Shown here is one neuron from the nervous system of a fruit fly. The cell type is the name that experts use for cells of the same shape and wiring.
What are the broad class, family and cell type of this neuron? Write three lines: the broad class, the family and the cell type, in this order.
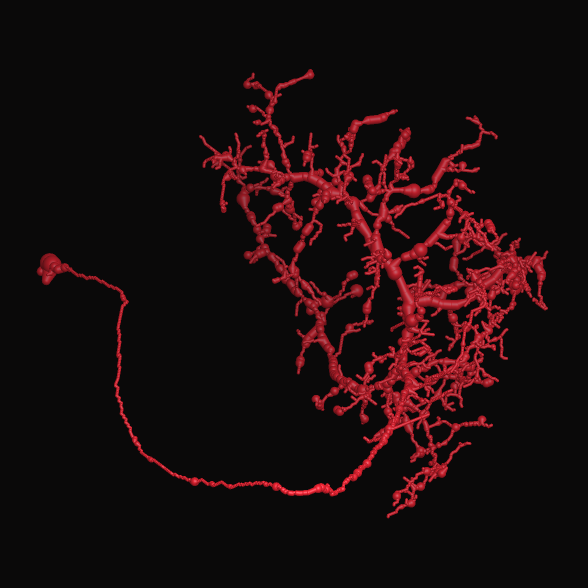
nerve-cord intrinsic neuron
hemilineage 06B
IN06B029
